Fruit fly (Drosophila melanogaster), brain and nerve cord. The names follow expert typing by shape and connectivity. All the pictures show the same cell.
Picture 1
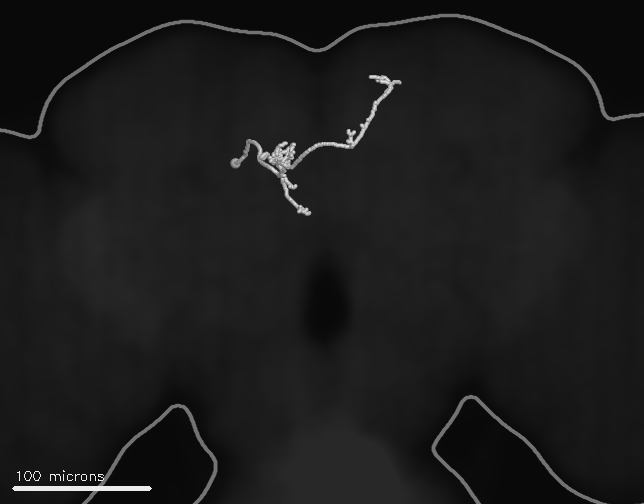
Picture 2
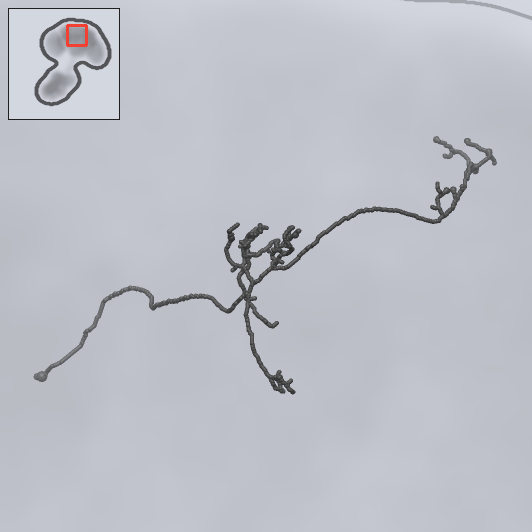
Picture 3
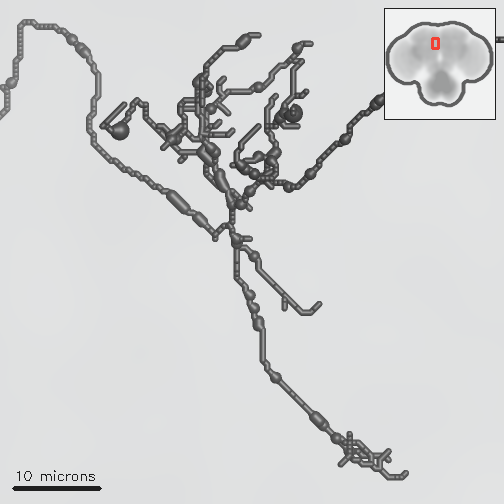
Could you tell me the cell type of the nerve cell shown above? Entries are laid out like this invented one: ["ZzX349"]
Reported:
["FS3_c"]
